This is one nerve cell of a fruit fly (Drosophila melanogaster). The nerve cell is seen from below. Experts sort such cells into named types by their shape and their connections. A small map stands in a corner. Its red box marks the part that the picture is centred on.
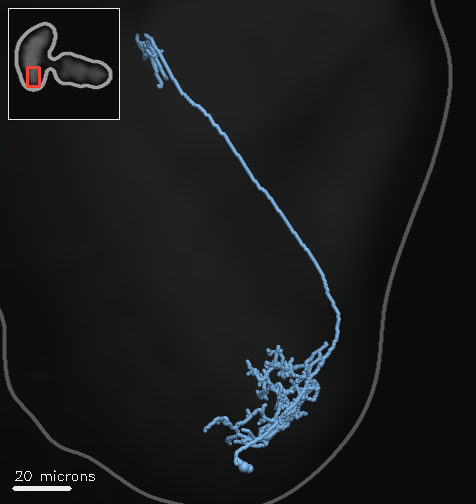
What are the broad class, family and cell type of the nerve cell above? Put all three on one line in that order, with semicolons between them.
optic-lobe intrinsic neuron; Tm; Tm26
